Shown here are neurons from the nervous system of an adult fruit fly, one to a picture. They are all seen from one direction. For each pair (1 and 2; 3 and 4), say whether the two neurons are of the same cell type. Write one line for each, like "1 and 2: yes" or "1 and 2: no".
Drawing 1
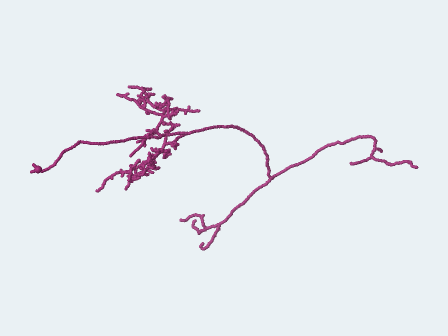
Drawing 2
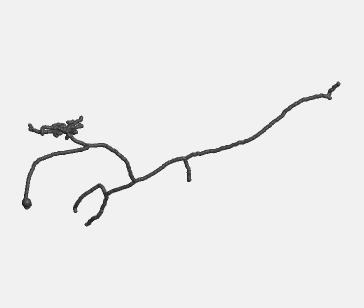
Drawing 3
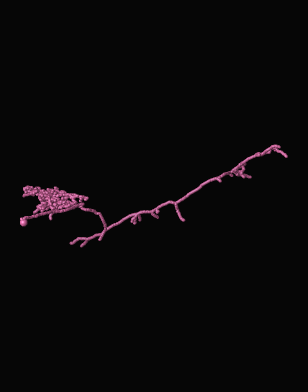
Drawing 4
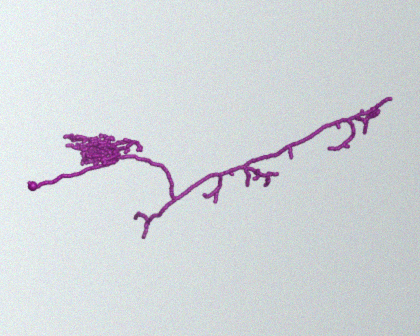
1 and 2: no
3 and 4: yes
